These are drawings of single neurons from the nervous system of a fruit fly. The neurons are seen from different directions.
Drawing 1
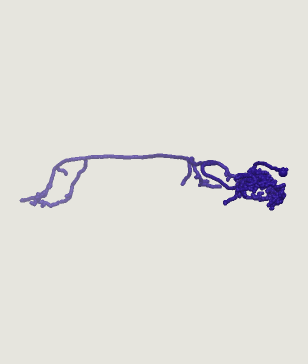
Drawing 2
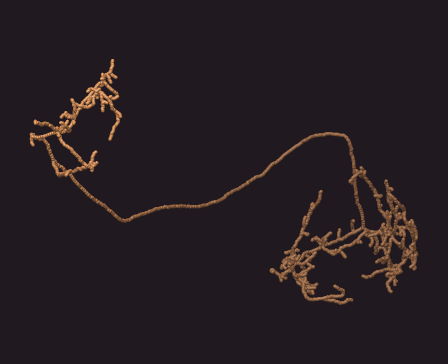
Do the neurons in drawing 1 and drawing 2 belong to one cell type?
yes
